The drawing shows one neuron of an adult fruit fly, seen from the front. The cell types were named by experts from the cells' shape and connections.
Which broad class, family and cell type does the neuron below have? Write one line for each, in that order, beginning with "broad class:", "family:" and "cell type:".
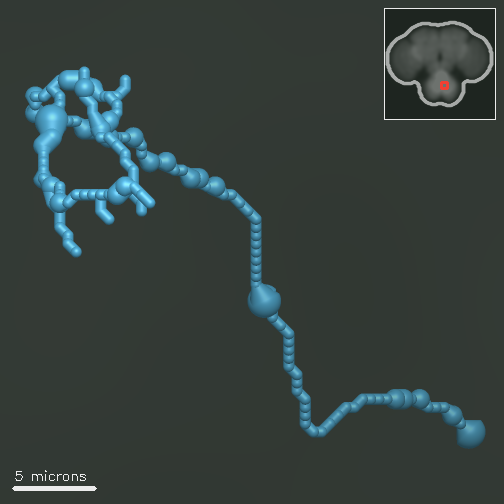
broad class: sensory neuron entering the nerve cord
family: class mechanosensory tactile
cell type: SNta37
